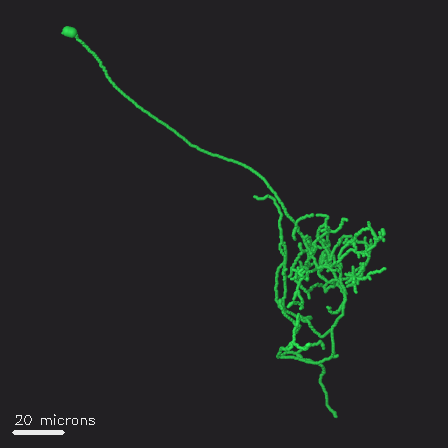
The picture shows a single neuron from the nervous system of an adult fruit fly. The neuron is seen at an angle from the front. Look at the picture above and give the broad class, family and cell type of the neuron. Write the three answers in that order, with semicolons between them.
central-brain intrinsic neuron; hemilineage LHl4_posterior; CB3734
